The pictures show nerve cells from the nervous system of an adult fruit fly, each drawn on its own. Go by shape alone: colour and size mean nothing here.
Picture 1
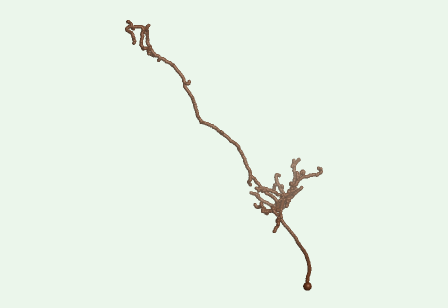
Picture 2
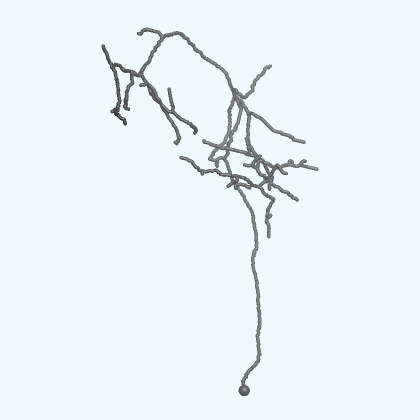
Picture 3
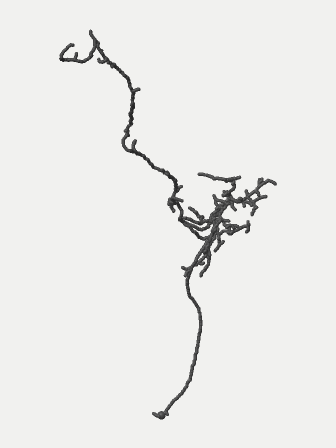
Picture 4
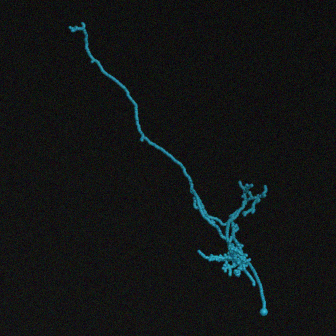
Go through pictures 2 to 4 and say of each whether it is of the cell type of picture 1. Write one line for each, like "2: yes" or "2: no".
2: no
3: yes
4: no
